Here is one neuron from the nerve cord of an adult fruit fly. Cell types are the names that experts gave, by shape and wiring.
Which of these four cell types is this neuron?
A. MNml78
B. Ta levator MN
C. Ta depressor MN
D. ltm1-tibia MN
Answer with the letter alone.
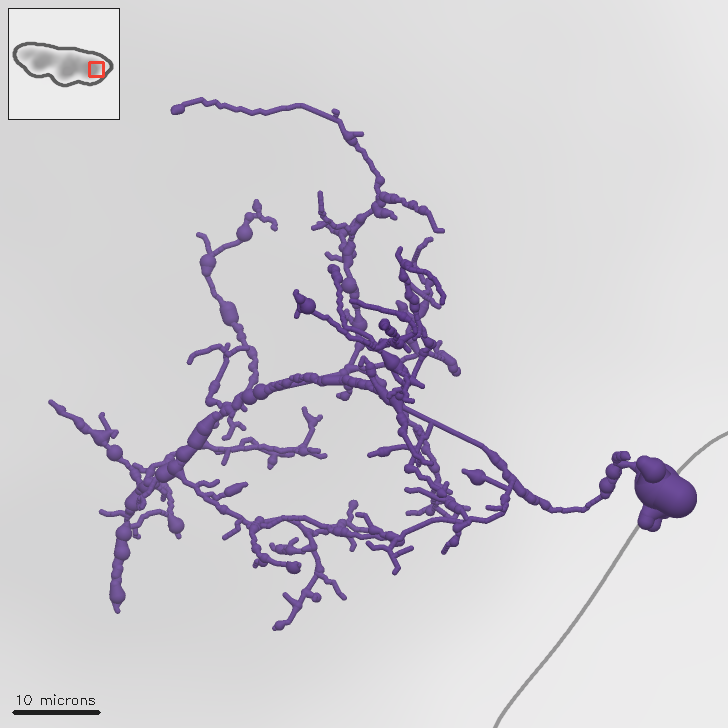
B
